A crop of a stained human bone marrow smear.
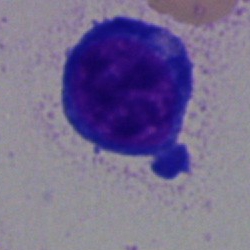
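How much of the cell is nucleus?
Most of it; only a thin deep blue rim of cytoplasm remains.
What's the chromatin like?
Dark purple, broken up by paler reddish-purple streaks.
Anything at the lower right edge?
One small rounded blue bleb protruding.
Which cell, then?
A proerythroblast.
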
